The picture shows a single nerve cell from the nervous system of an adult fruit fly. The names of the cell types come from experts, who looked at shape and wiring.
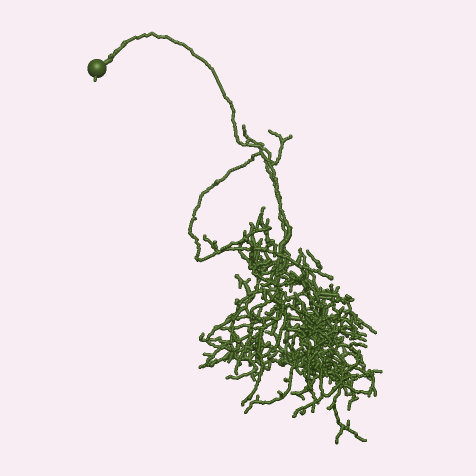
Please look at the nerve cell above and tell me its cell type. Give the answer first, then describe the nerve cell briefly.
It is of cell type CRE102. Its broad class is central-brain intrinsic neuron. The cell body can be seen at the upper left of the picture. The picture shows dozens of branch ends.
